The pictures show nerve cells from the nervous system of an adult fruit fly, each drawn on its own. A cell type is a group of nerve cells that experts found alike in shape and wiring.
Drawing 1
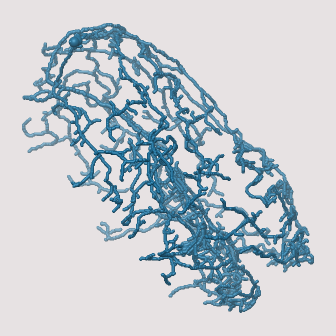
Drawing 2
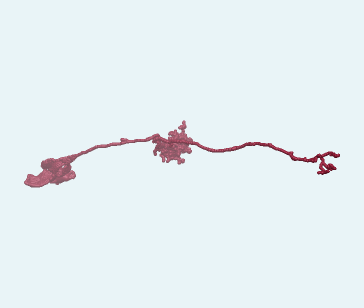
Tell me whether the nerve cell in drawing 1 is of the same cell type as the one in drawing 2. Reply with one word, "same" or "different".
different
